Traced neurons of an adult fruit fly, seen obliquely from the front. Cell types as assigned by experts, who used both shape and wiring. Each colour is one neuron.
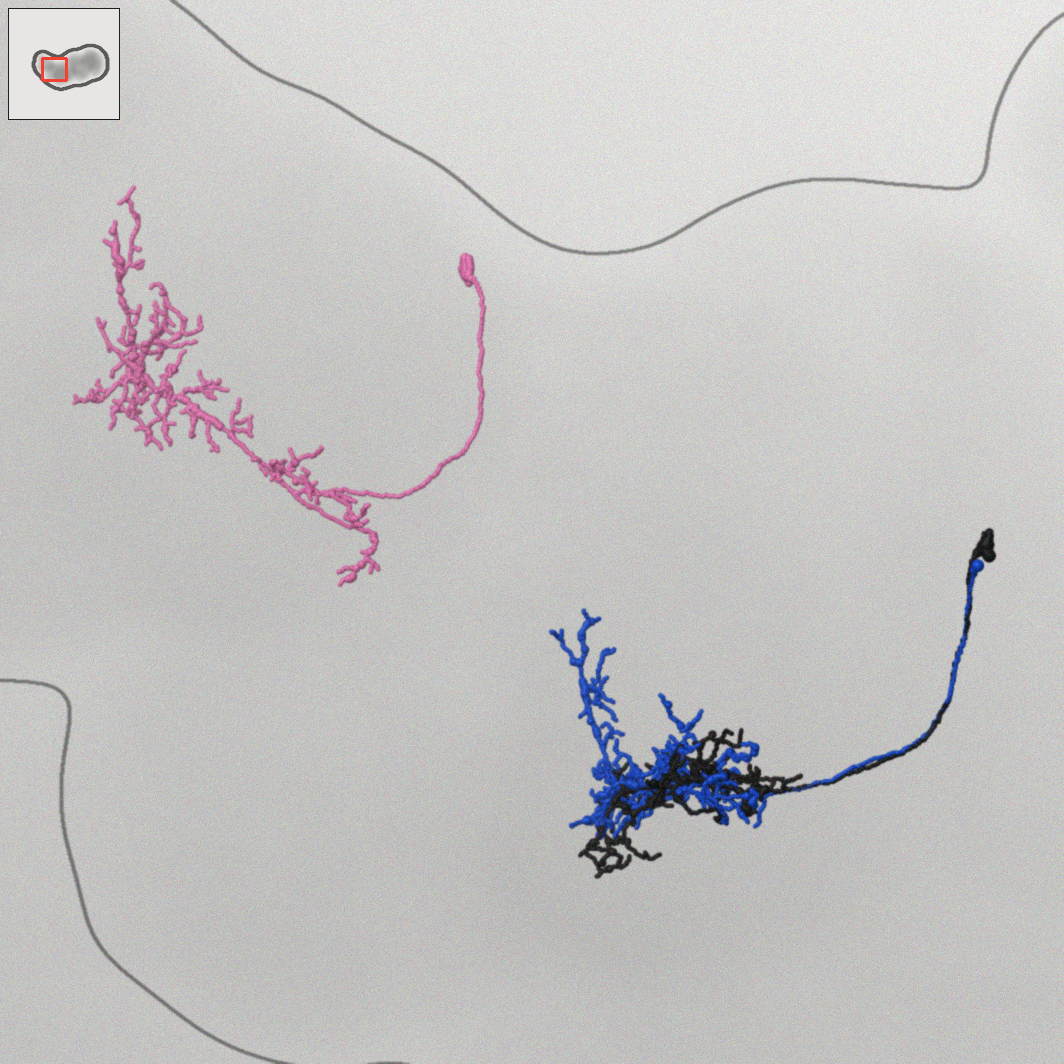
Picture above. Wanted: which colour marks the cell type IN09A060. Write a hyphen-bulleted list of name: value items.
- colour: blue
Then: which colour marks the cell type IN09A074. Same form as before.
- colour: black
